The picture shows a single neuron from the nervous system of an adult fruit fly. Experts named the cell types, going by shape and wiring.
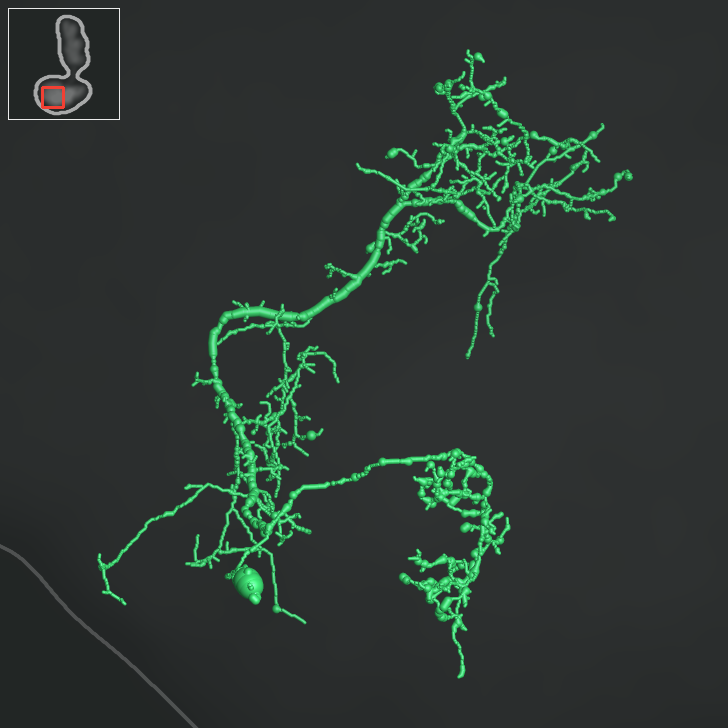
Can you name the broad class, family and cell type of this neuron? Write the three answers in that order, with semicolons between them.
central-brain intrinsic neuron; hemilineage AOTUv3_dorsal; SMP013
